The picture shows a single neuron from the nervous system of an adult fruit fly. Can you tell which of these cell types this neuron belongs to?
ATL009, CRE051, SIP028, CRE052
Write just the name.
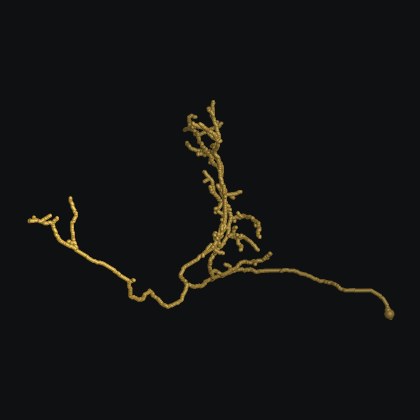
SIP028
